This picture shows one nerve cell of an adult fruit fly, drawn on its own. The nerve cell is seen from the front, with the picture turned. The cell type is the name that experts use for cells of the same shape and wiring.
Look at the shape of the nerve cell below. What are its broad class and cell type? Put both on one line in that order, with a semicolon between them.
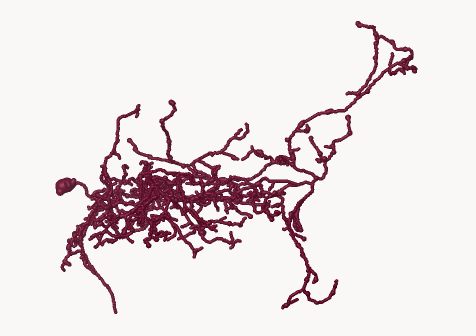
central-brain intrinsic neuron; GNG280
